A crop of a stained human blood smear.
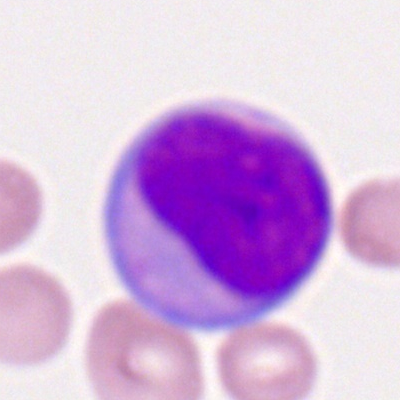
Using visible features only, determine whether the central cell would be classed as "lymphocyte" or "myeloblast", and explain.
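Myeloblast, not lymphocyte. Deciding point: chromatin fine and fairly even, with no coarse dark clumps.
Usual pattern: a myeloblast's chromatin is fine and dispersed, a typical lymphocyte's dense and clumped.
Nucleus toward upper right. Cytoplasm pale lilac, a crescent on the lower left, deeper blue along the cell's outer edge.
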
